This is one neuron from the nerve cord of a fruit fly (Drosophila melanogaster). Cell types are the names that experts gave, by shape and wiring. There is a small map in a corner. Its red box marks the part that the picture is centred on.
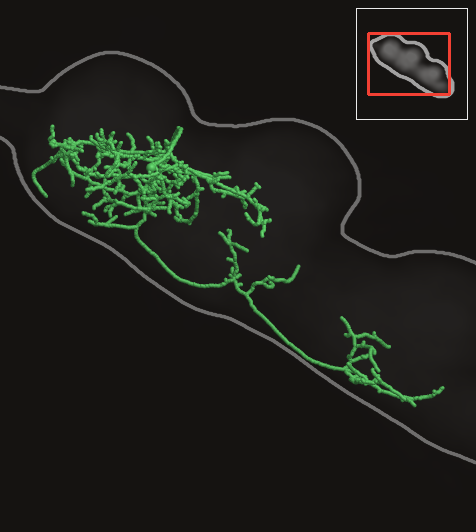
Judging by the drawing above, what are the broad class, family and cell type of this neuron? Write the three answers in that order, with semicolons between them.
nerve-cord intrinsic neuron; hemilineage 19B; IN19B109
